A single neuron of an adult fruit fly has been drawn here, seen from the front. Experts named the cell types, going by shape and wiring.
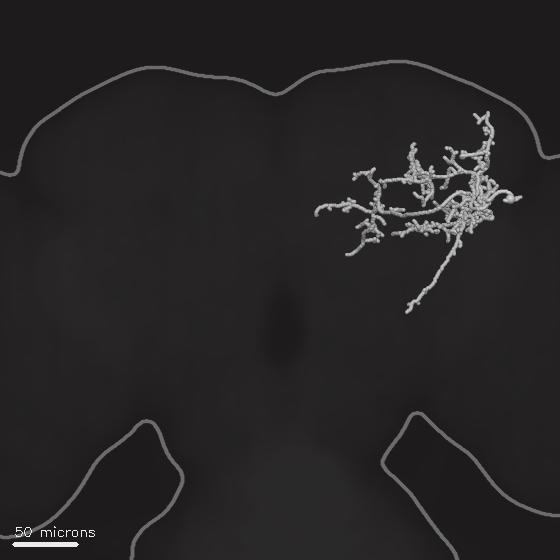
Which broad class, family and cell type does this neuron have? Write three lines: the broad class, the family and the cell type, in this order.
central-brain intrinsic neuron
hemilineage SLPa&l1_anterior
PLP053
